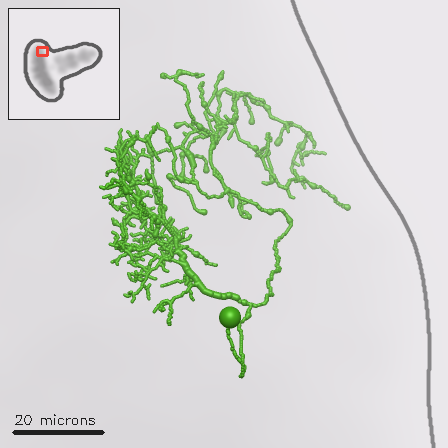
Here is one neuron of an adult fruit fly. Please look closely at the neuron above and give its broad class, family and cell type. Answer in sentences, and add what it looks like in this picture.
This is an optic-lobe intrinsic neuron. Its family is LPi. It is of cell type LPi3b. The cell body is at the bottom of the picture. By the scale bar it is about 70 microns tall in this view. Dozens of branch ends can be seen.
